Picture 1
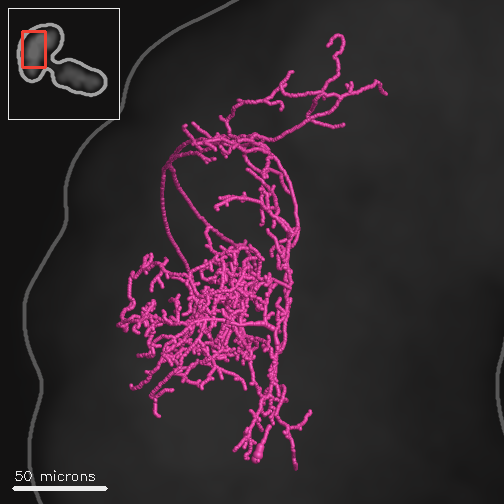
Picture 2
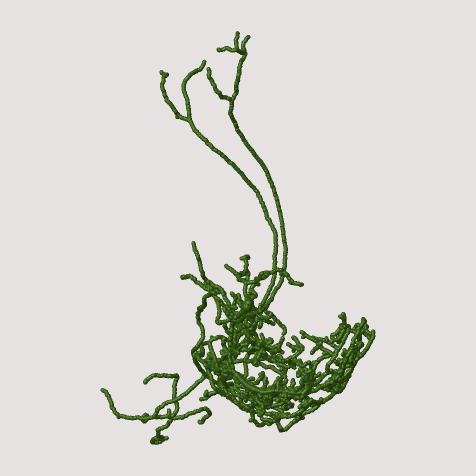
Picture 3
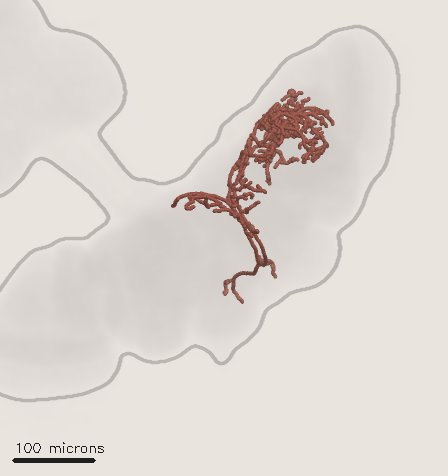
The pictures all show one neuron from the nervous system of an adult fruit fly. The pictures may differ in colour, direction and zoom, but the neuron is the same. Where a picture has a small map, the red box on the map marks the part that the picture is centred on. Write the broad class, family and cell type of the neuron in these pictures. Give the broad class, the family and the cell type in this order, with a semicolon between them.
central-brain intrinsic neuron; LHPV; LHPV5i1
